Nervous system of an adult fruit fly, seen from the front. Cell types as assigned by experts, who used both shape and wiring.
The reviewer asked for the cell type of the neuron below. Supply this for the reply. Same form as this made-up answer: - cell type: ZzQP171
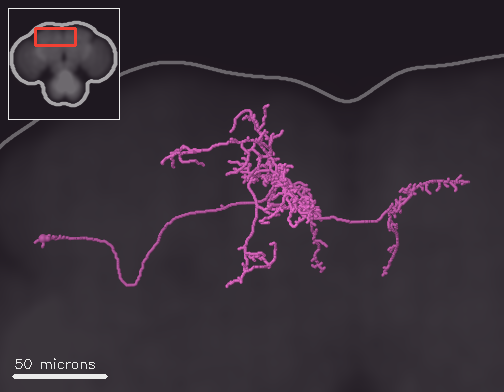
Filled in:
- cell type: ATL018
